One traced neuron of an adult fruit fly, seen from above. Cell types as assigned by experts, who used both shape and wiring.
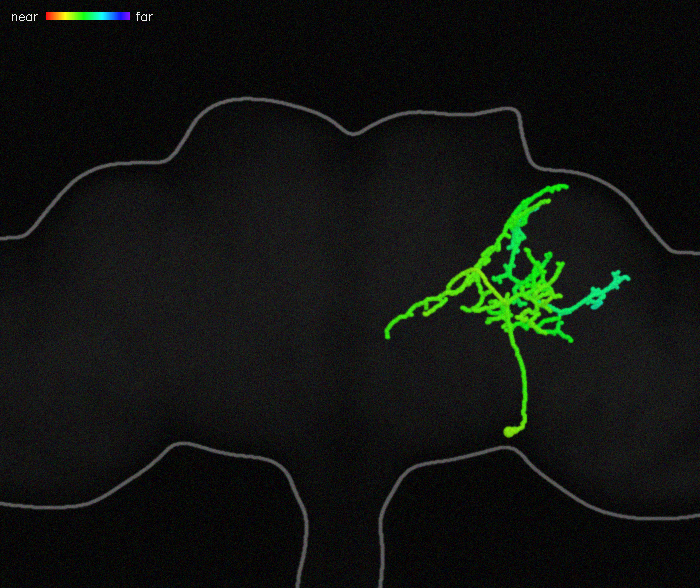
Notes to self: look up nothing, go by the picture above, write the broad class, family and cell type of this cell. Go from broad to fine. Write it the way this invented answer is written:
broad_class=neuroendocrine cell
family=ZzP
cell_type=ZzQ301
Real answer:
broad_class=central-brain intrinsic neuron
family=hemilineage DL1_ventral
cell_type=AVLP529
